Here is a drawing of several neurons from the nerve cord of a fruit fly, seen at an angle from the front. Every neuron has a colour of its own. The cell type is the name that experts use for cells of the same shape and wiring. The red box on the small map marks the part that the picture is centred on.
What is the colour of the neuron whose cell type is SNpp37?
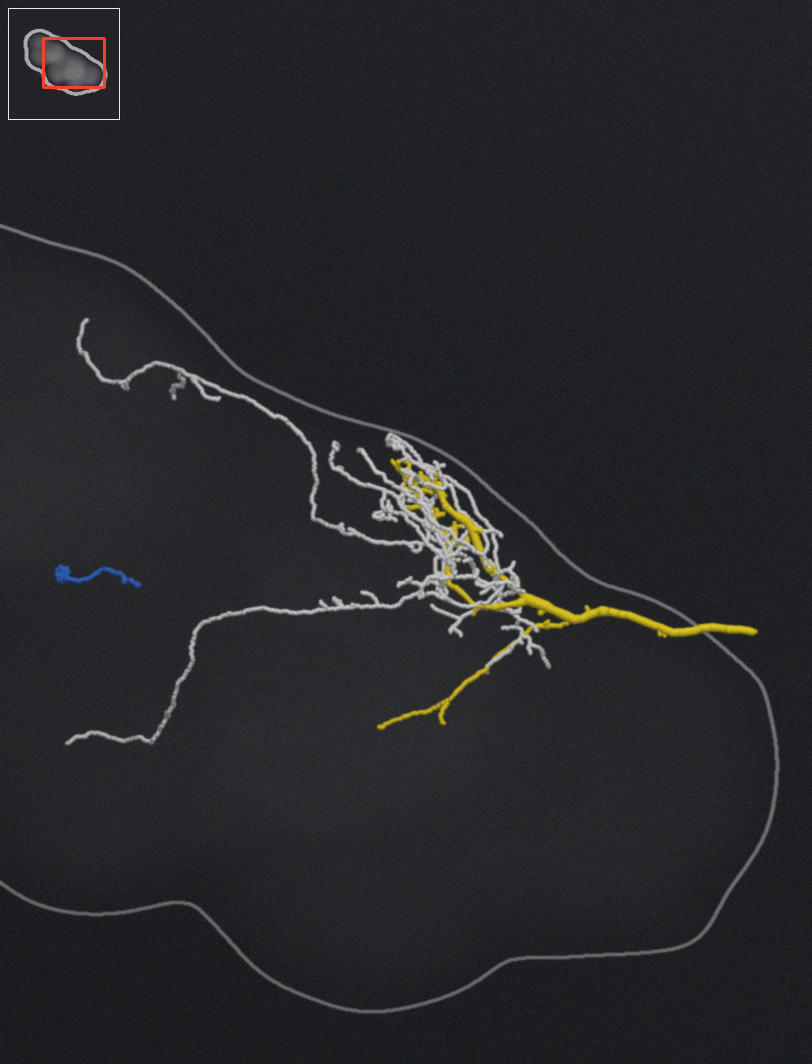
white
